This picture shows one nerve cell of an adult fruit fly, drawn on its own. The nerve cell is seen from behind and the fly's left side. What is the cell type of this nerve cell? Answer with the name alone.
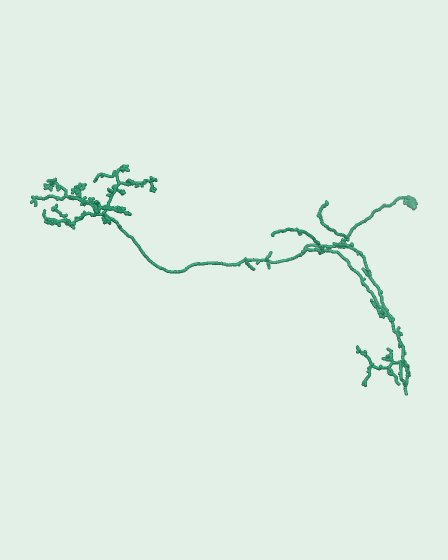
CB3118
